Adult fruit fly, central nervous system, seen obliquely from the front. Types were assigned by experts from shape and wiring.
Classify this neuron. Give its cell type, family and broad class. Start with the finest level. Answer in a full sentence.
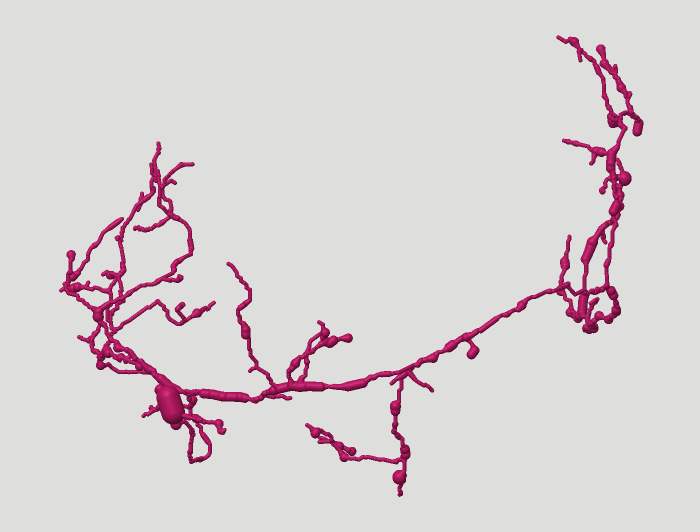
Type IN13A059 of hemilineage 13A, a nerve-cord intrinsic neuron.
